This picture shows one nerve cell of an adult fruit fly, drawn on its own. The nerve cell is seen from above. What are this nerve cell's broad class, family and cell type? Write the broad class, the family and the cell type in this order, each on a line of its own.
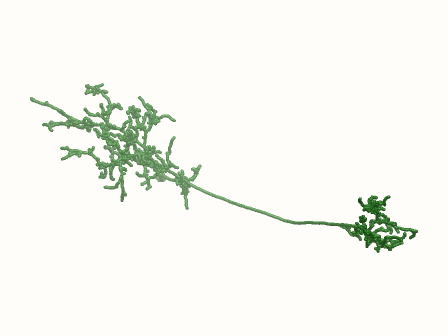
ascending neuron
hemilineage 27X
AN27X015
